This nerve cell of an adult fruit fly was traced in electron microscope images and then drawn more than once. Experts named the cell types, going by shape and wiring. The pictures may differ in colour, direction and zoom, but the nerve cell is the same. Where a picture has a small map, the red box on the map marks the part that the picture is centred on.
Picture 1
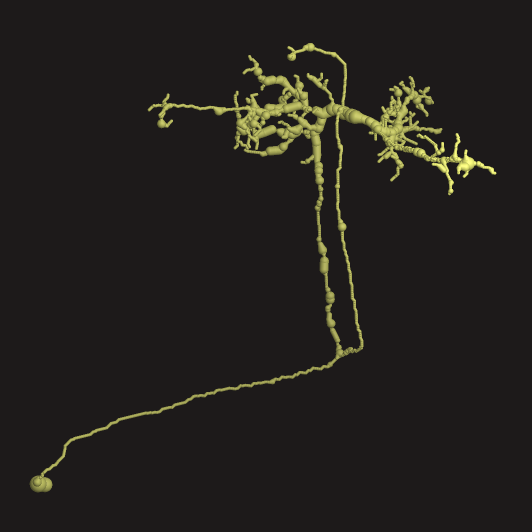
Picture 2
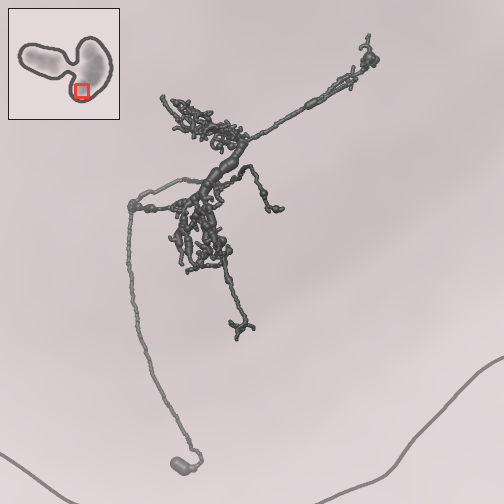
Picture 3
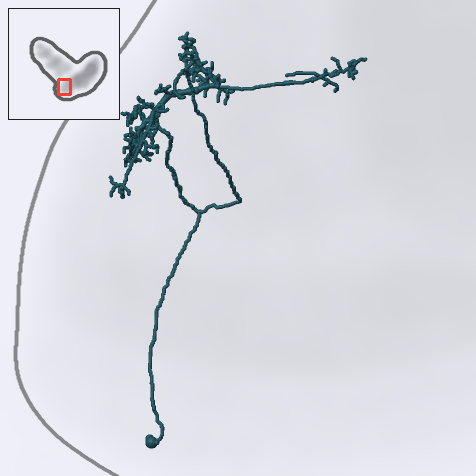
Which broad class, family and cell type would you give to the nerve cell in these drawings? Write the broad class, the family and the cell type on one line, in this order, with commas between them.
visual projection neuron, TmY, TmY14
